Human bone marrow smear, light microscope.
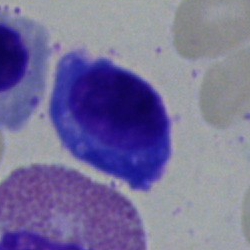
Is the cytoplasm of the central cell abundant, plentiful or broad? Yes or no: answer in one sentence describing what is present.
No, the cell does not have plenty of cytoplasm; its nucleus fills most of it.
